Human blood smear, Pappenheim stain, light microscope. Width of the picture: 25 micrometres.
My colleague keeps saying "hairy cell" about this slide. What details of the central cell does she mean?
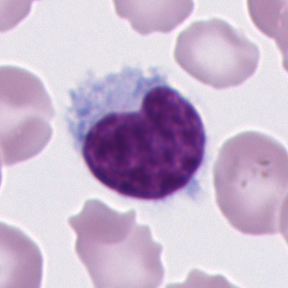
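In this hairy cell, fine hair-like projections fringe the border on the upper left.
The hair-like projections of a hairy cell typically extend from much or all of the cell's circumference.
Here they are confined to the upper left, so in this respect the picture departs from the usual pattern. The cytoplasm is pale blue.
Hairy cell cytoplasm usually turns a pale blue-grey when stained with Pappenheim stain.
The pale blue seen here sits close to that. The cytoplasm is widest on the upper left and forms only a thin rim elsewhere, while the nucleus lies toward the lower right of the cell. The nucleus is about 10 micrometres across and fills about 70% of the cell's area. Its chromatin is coarse and patchy.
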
